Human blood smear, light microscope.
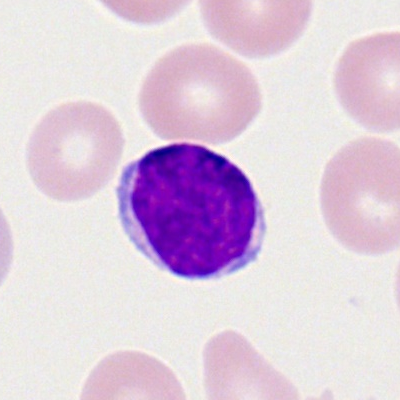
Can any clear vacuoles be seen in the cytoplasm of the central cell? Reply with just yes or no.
No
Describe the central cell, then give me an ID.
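Dark purple chromatin lies in dense clumps, and no nucleoli are visible in the nucleus. The cytoplasm is pale blue and free of granules. The cell is a lymphocyte.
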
